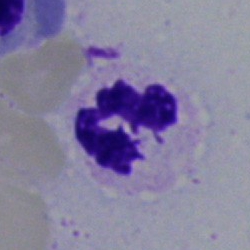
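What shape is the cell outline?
Roughly round.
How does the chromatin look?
Dense, dark purple and clumped.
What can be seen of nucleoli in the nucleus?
None are visible.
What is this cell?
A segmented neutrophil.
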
